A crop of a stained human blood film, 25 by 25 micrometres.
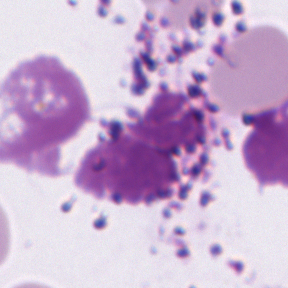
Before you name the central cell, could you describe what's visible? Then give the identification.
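The outline is irregular and ragged. The purple mass has a larger lower part and a smaller upper part. It stains a fairly even deep purple, with no distinct pale cytoplasmic rim. Coarse, round, dark blue-violet granules lie scattered outside the cell. This is a basophil.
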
